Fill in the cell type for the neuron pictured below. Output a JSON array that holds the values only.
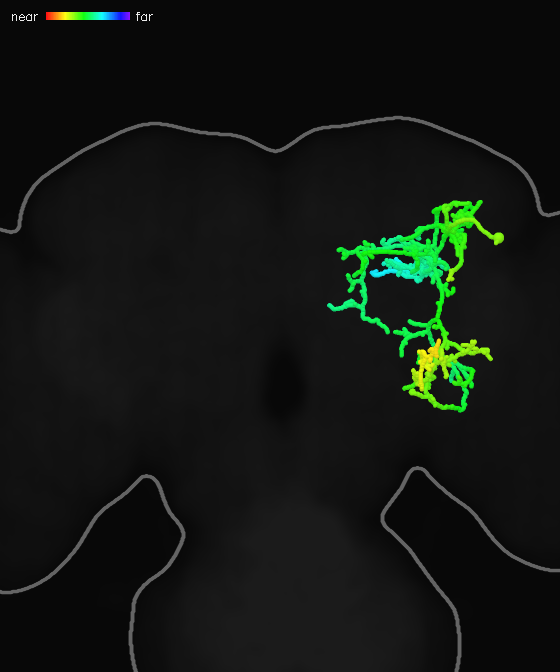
["AVLP037"]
